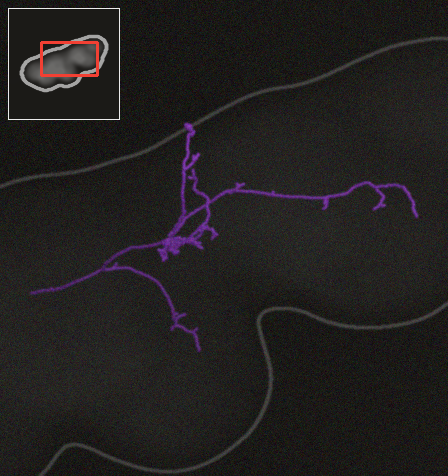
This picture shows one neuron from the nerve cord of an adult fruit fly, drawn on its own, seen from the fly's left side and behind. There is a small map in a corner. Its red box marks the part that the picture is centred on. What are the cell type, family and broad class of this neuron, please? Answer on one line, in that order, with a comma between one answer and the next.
IN18B056, hemilineage 18B, nerve-cord intrinsic neuron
